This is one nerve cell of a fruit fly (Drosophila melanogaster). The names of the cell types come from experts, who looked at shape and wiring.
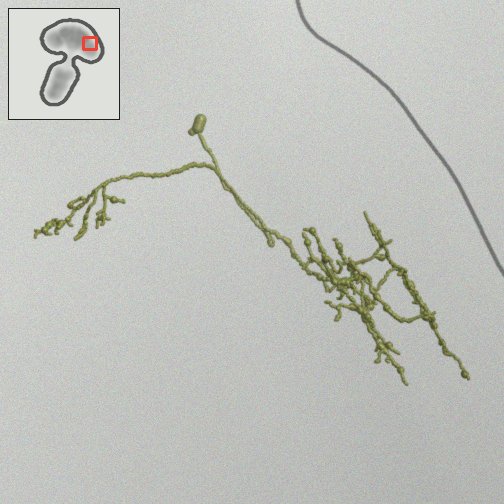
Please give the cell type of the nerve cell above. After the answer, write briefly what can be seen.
It is of cell type MeLo3b. It is an optic-lobe intrinsic neuron. It is in the brain and does not reach the nerve cord. Its cell body lies at the top of the picture. The picture shows dozens of branch ends.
